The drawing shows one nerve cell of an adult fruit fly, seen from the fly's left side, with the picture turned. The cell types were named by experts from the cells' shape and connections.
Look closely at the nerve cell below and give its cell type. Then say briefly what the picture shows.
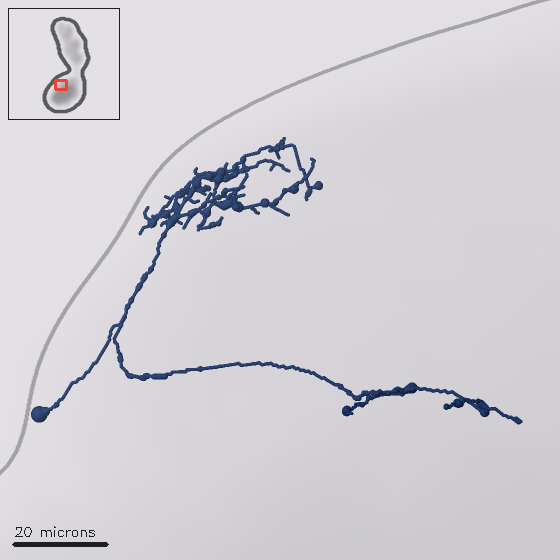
It is of cell type LPT100. It is a visual projection neuron. The cell body is at the lower left of the picture. From left to right in the picture it spans about 100 microns. Dozens of branch ends can be seen.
